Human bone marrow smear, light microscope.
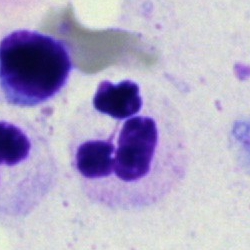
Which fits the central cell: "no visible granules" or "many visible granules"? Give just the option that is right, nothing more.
Many visible granules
